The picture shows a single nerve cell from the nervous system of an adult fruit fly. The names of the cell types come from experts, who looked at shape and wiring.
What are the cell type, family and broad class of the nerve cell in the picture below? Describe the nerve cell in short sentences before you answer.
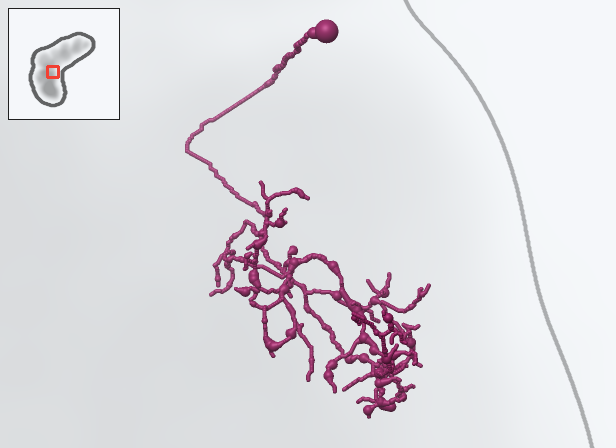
Its cell body lies at the top of the picture. The picture shows dozens of branch ends. Its cell type is LHPV2a4. Its family is hemilineage VPNp&v1_posterior. This is a central-brain intrinsic neuron.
